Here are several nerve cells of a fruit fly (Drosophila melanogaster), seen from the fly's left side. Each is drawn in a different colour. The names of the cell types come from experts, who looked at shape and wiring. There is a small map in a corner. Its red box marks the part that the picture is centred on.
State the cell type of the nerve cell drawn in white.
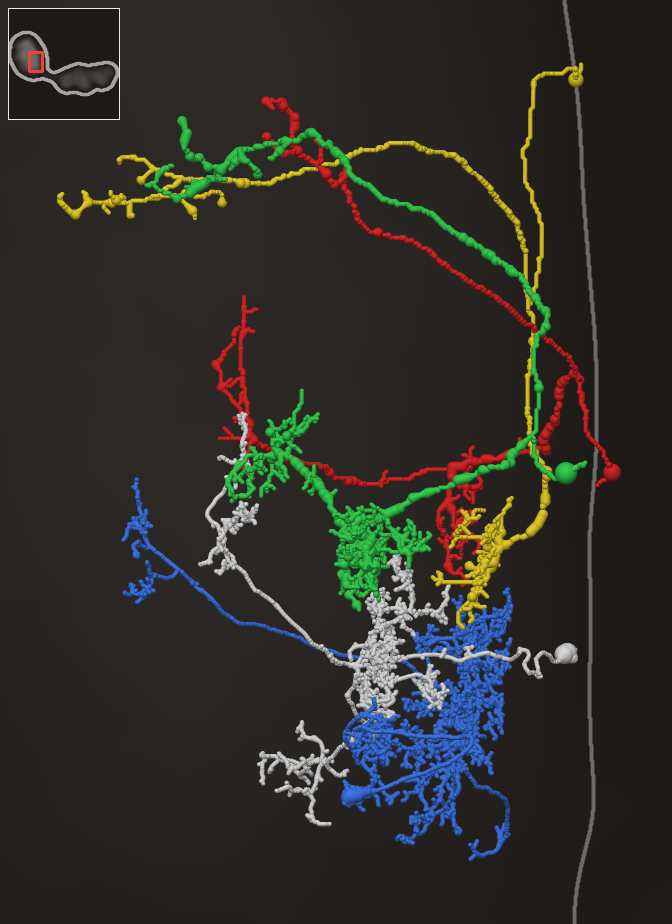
Y13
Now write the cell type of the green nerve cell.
LLPC1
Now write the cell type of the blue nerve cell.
Y11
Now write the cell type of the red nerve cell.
LLPC2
